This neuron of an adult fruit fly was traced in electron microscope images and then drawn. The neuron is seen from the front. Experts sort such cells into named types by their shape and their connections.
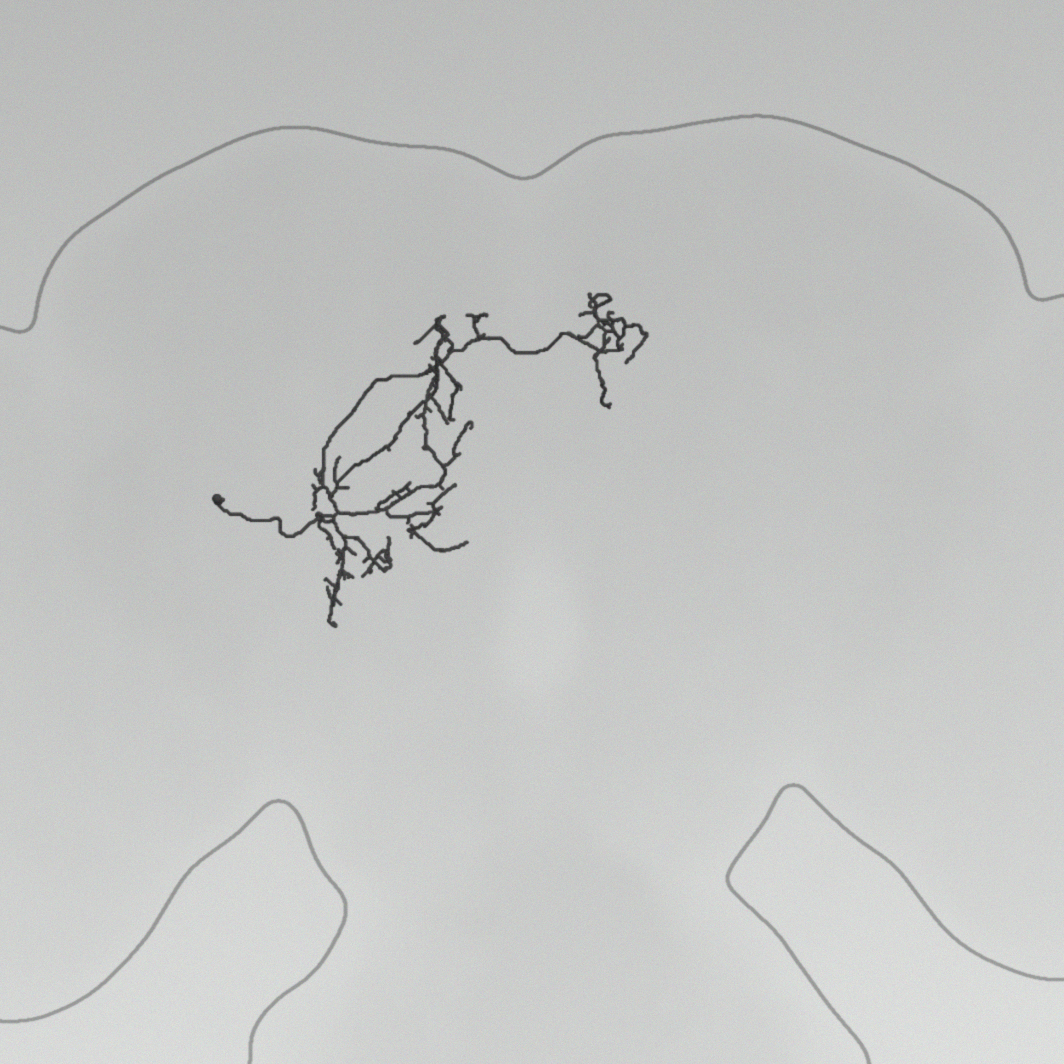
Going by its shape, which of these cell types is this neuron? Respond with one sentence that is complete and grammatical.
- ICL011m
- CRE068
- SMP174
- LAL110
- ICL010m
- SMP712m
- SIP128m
By cell type, this neuron is classified as CRE068.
